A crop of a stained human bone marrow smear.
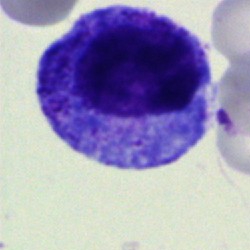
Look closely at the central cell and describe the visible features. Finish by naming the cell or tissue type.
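Round to slightly oval in outline, the cell contains a single unlobed nucleus. This nucleus stains very dark purple and appears dense. Beneath it, the cytoplasm forms a broad crescent. This cell is a promyelocyte.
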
